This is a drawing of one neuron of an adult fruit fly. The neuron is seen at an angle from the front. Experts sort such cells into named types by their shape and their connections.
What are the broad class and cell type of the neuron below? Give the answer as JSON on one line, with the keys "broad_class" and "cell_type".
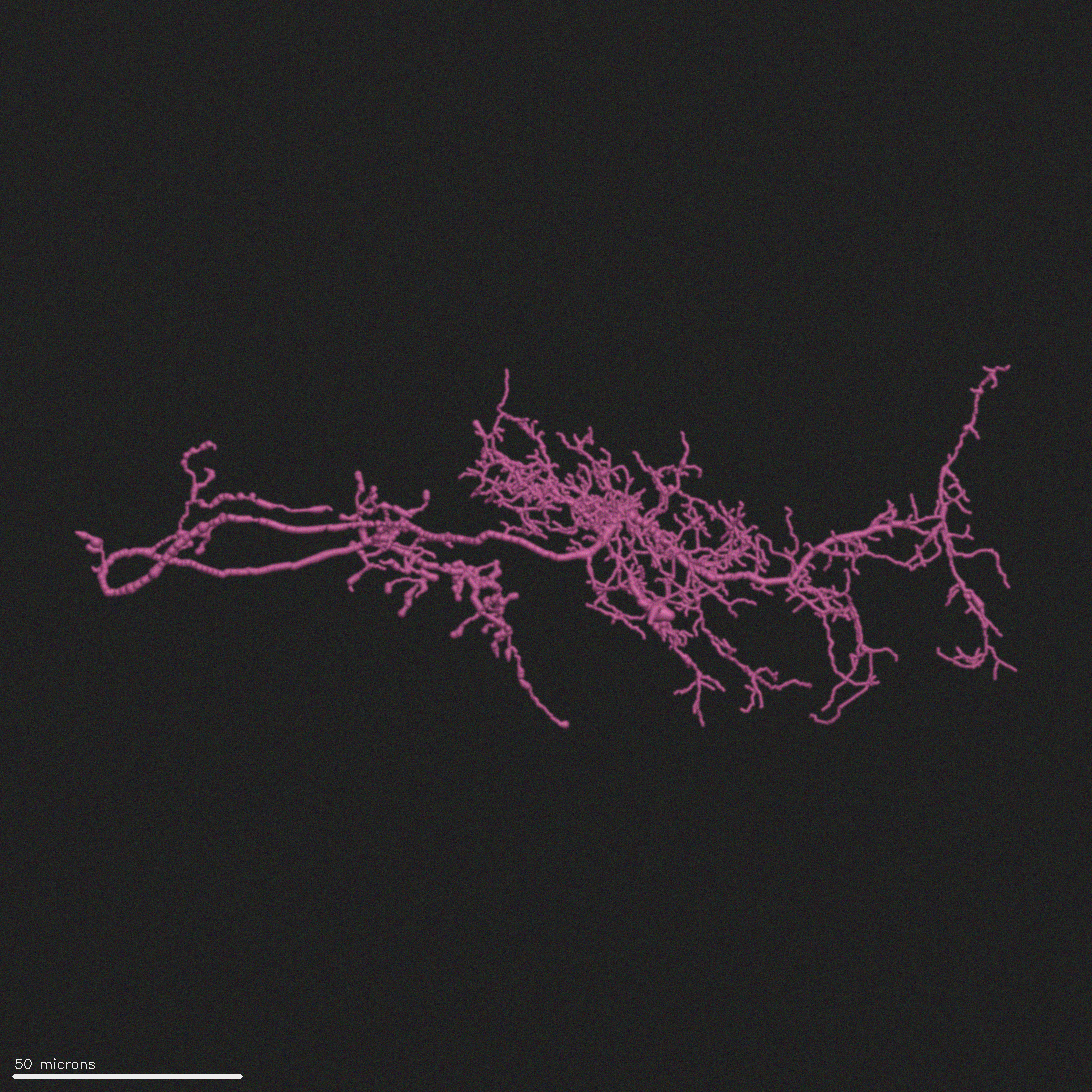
{"broad_class": "central-brain intrinsic neuron", "cell_type": "LAL126"}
